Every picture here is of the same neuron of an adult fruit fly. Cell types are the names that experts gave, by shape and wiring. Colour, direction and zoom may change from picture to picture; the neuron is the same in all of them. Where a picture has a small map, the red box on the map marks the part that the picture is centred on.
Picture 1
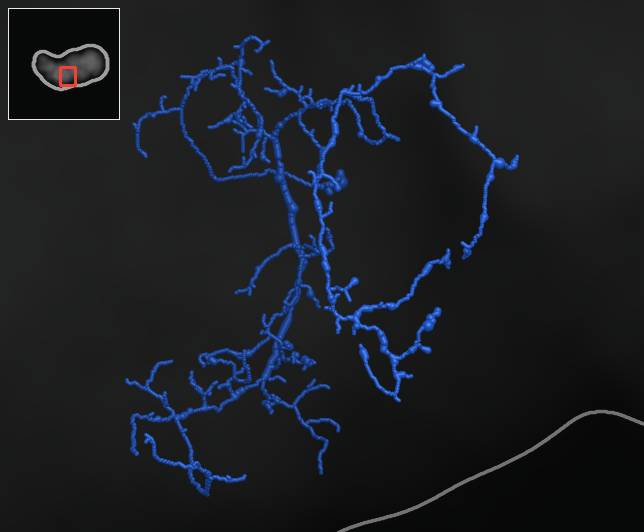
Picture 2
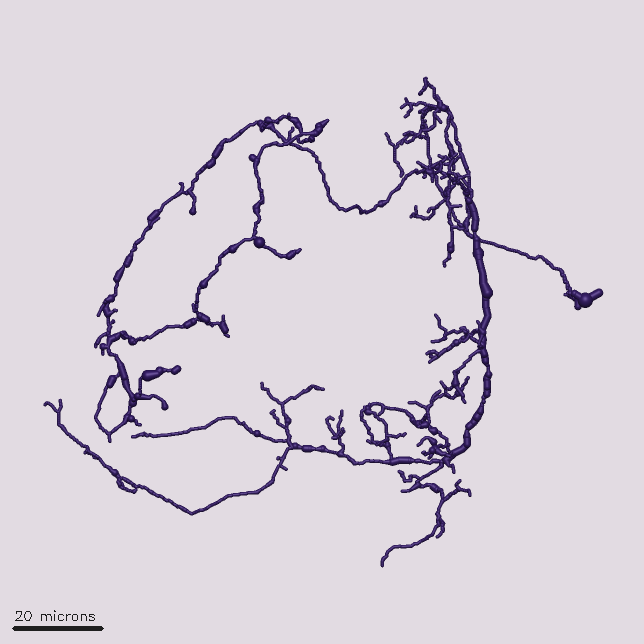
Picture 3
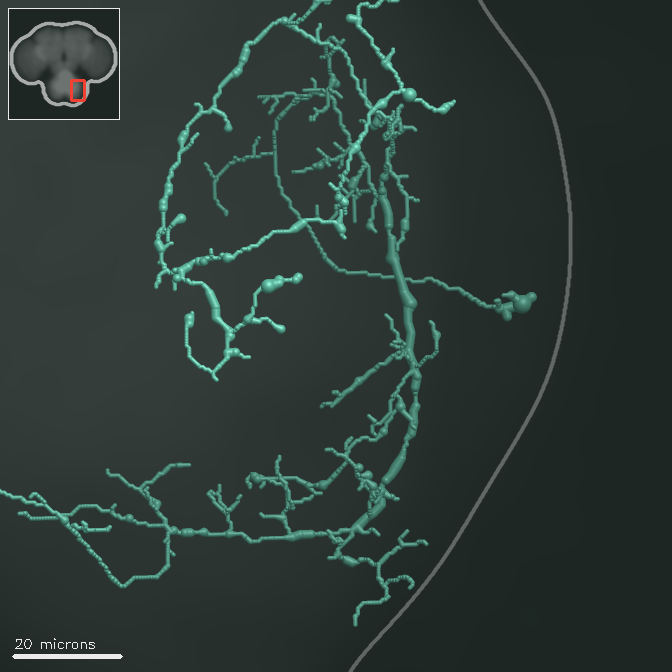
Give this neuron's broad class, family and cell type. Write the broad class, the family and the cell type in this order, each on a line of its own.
nerve-cord intrinsic neuron
hemilineage 03A
IN03A072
